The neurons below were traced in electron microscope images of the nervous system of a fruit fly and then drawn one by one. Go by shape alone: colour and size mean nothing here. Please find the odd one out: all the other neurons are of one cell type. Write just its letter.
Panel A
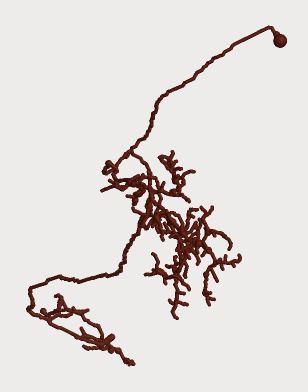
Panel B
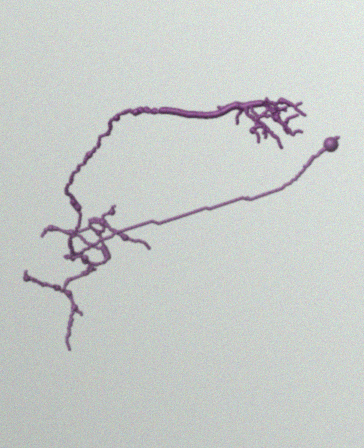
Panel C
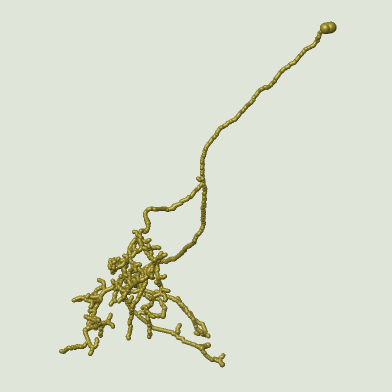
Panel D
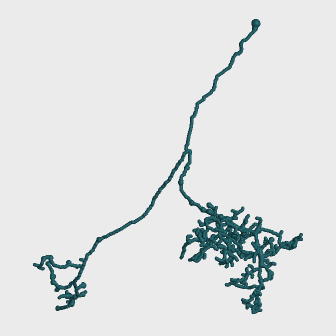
B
